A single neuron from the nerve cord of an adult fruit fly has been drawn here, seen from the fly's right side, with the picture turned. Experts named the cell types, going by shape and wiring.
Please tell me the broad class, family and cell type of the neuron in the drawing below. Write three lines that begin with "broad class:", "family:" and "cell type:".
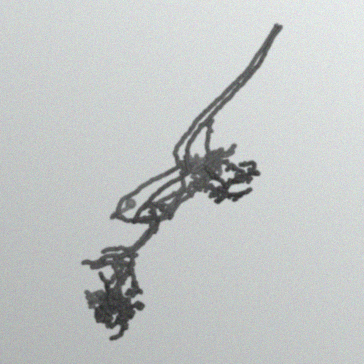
broad class: ascending neuron
family: hemilineage 09B
cell type: AN09B031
